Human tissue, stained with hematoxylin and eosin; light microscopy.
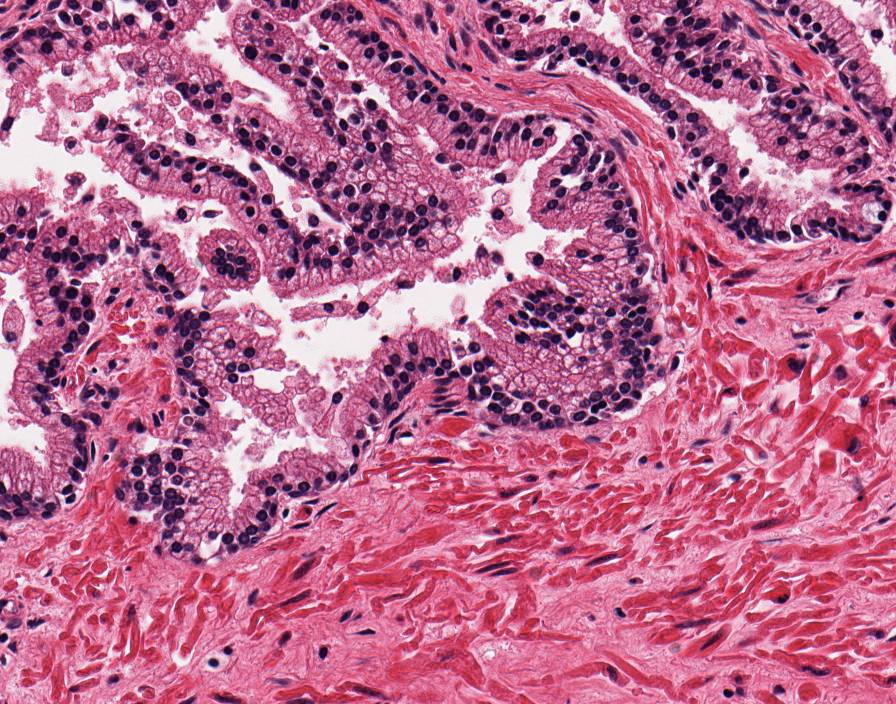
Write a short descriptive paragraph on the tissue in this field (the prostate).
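The epithelium is thrown into branching papillary folds that project into the lumen. Its cells are columnar, with pale, finely vacuolated cytoplasm and round, dark nuclei placed toward the cell bases. In the lower right, the stroma comprises spindle cells with deep pink cytoplasm, arranged in interlacing bundles.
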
